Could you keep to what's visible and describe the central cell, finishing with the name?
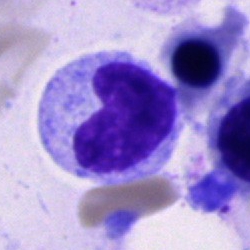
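A kidney-shaped nucleus, made so by an indentation, lies toward the right side of a cell with a round, smooth outline. Its chromatin is dark purple and fairly condensed. This central cell is a metamyelocyte.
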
